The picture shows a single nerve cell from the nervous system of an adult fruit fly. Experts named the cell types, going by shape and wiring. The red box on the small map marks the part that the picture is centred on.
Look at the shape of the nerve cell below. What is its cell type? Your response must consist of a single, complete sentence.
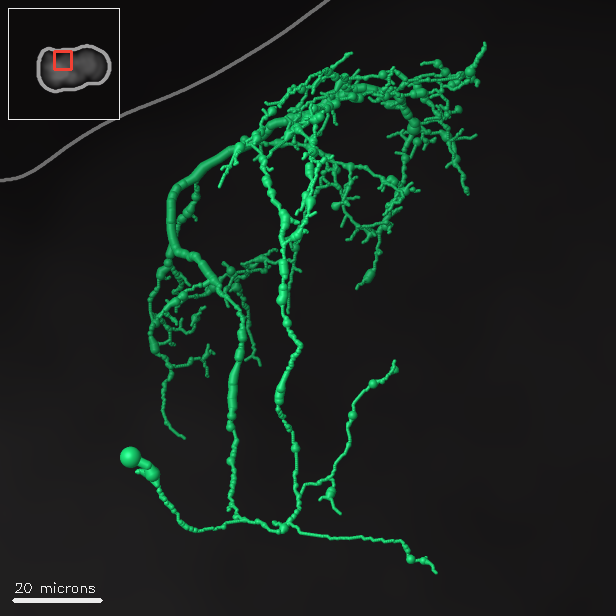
Of the cell type SLP221 is this neuron.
